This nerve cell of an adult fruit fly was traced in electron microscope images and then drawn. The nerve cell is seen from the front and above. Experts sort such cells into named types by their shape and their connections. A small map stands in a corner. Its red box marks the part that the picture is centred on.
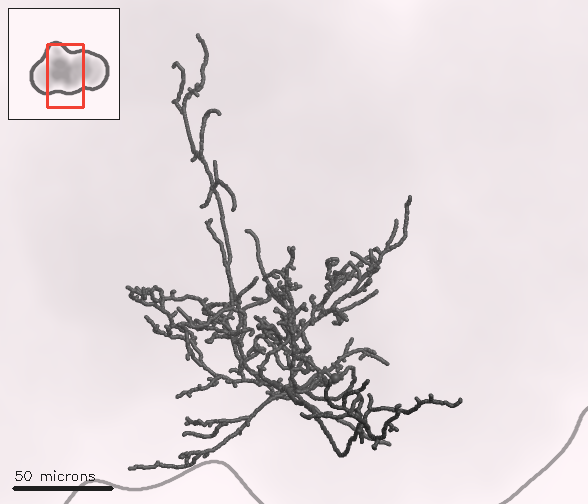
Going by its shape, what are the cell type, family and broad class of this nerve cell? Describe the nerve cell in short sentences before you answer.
The cell body is at the bottom of the picture. From top to bottom in the picture it spans about 200 microns. The picture shows dozens of branch ends. Its cell type is AN09B030. Its family is hemilineage 09B. This is an ascending neuron.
